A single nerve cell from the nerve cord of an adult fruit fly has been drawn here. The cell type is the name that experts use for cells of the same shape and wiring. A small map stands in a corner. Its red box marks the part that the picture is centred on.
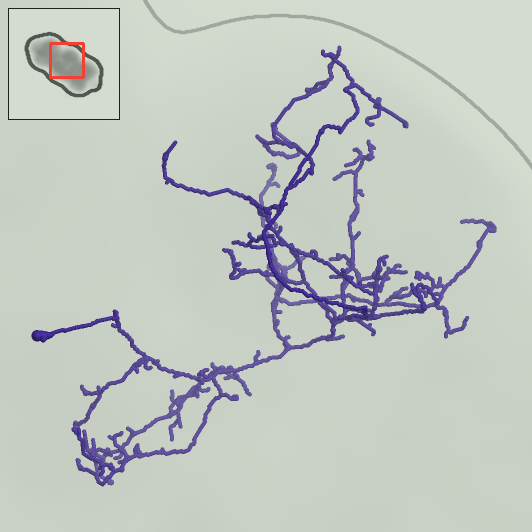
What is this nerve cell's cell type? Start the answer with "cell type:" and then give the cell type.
cell type: IN12B046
